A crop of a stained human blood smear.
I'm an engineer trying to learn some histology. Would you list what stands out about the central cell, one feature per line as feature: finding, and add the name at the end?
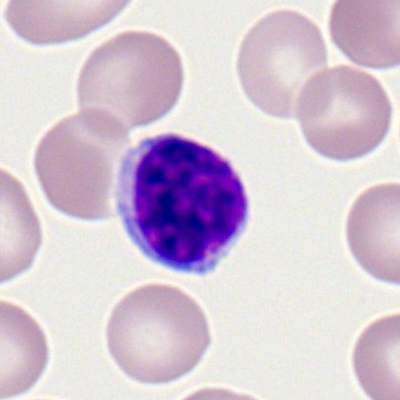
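Cytoplasm: pale blue, a thin rim only
Rim width: widest on the left side
Nuclear extent: nearly the whole cell
Chromatin: dense, coarsely clumped
Identity: lymphocyte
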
